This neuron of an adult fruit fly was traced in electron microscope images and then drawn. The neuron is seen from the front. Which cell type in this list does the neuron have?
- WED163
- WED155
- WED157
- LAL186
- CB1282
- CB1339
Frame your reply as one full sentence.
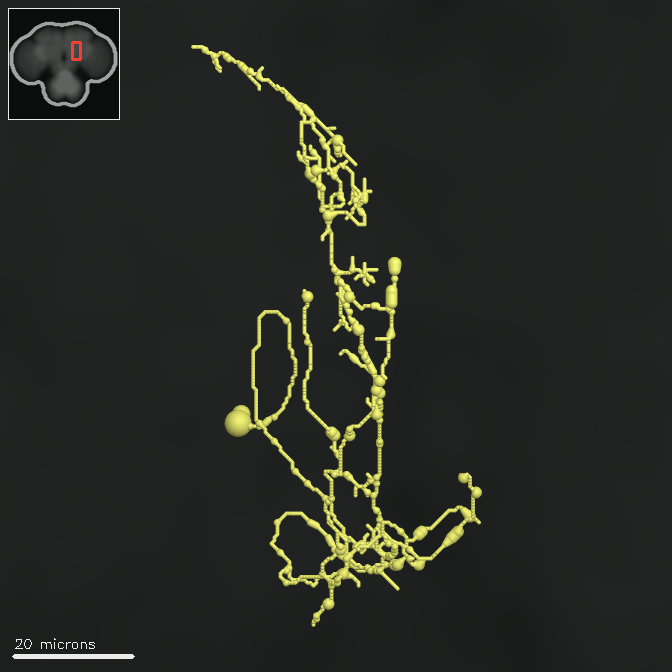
On the level of cell type, this neuron is WED155.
